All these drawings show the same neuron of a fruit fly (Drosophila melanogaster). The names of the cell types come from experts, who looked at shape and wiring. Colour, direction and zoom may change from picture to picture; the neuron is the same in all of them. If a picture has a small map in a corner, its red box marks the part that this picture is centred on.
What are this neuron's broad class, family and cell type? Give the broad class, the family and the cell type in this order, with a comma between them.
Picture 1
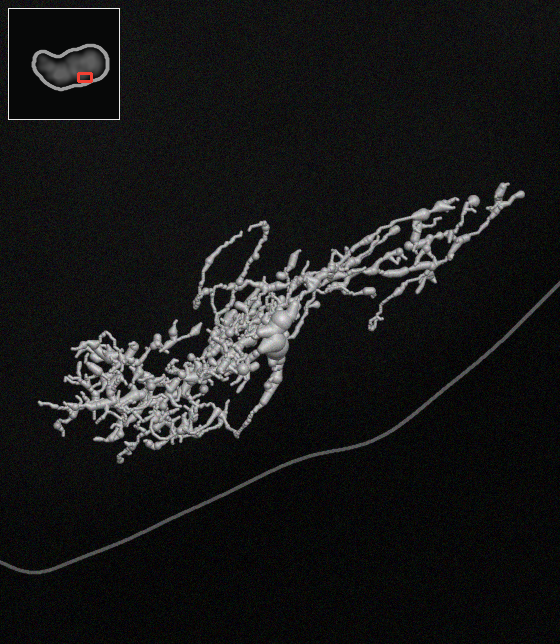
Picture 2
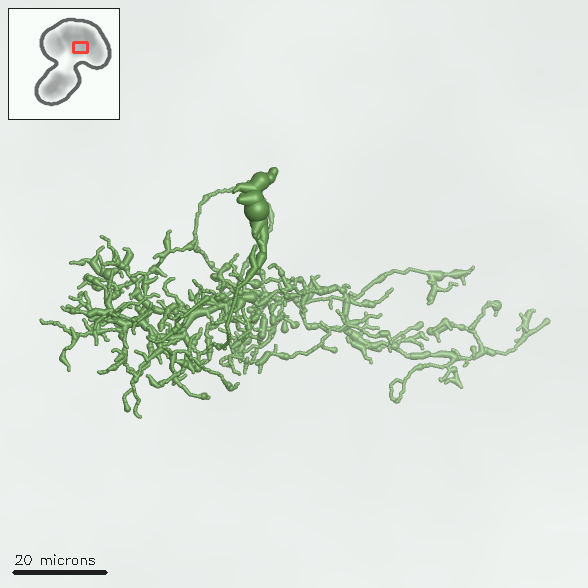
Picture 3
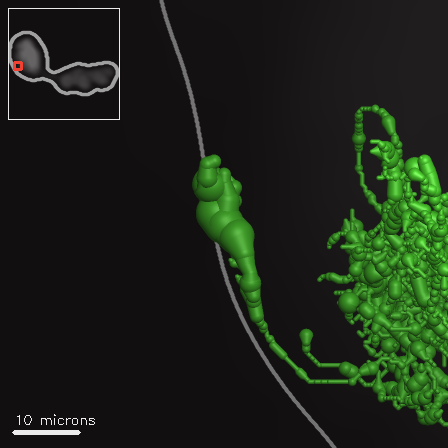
central-brain intrinsic neuron, hemilineage TRdm, GNG039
